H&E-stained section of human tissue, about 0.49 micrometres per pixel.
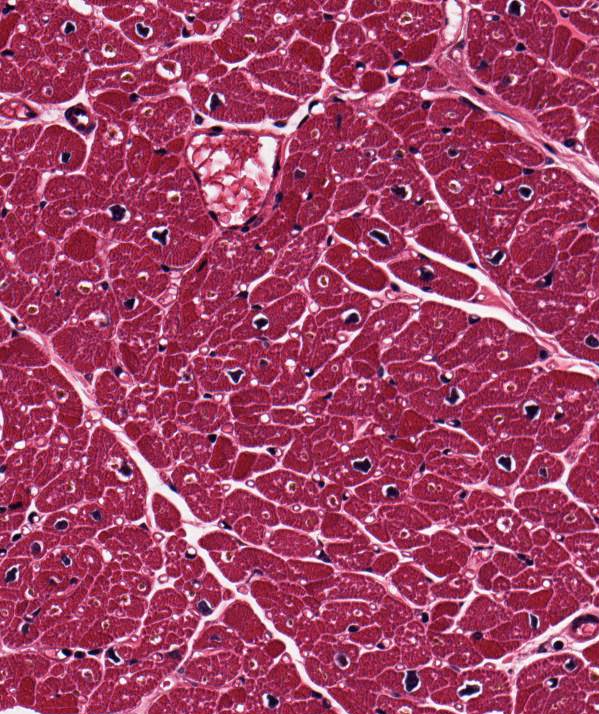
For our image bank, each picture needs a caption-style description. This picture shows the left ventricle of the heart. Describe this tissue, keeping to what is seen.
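Deep red-pink staining marks the fibre cytoplasm. The fibre nuclei lie in the centre of the fibre profiles, and many of these central nuclei sit within a small clear perinuclear halo. In the narrow spaces between the fibres lie small, dark, elongated nuclei.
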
